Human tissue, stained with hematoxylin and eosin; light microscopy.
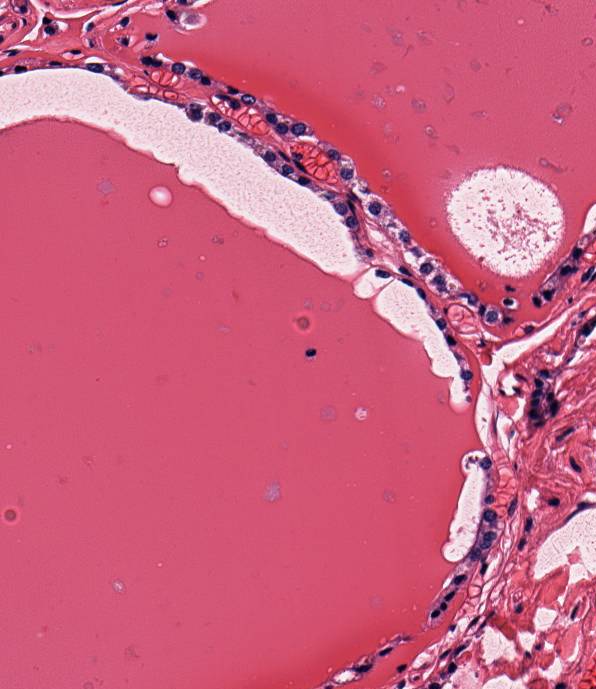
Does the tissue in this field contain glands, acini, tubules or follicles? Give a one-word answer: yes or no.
Yes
